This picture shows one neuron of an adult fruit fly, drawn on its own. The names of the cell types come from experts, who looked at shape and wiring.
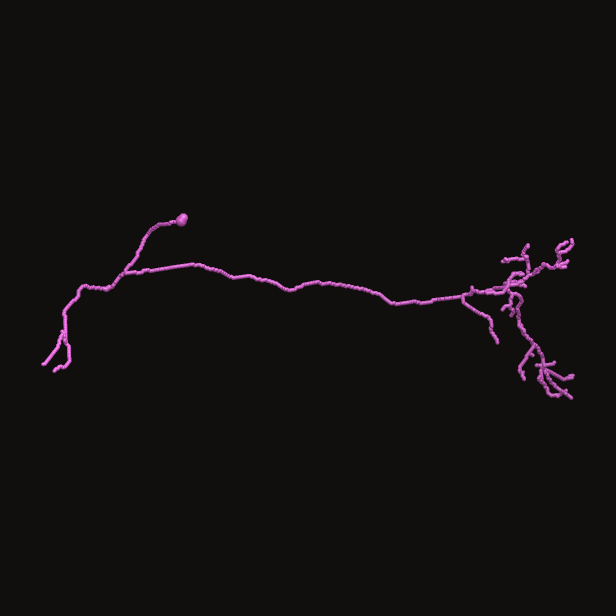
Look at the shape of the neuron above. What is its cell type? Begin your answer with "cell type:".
cell type: CL351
